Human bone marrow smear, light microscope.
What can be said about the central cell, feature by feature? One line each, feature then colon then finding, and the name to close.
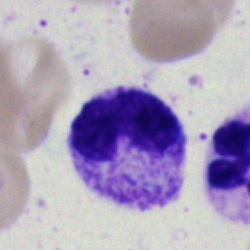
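Nucleus: fills the upper part of the cell
Chromatin: coarse and clumped
Cytoplasm: pale lilac
Granules: fine, purple, in the cytoplasm
Name: band neutrophil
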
